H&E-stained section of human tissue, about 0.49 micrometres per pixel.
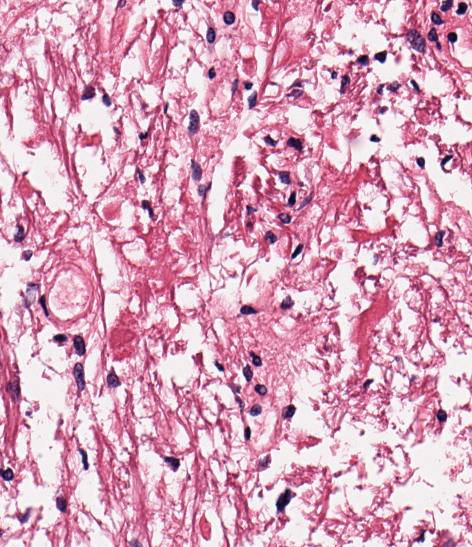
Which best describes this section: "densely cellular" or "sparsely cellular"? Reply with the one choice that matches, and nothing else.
Sparsely cellular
